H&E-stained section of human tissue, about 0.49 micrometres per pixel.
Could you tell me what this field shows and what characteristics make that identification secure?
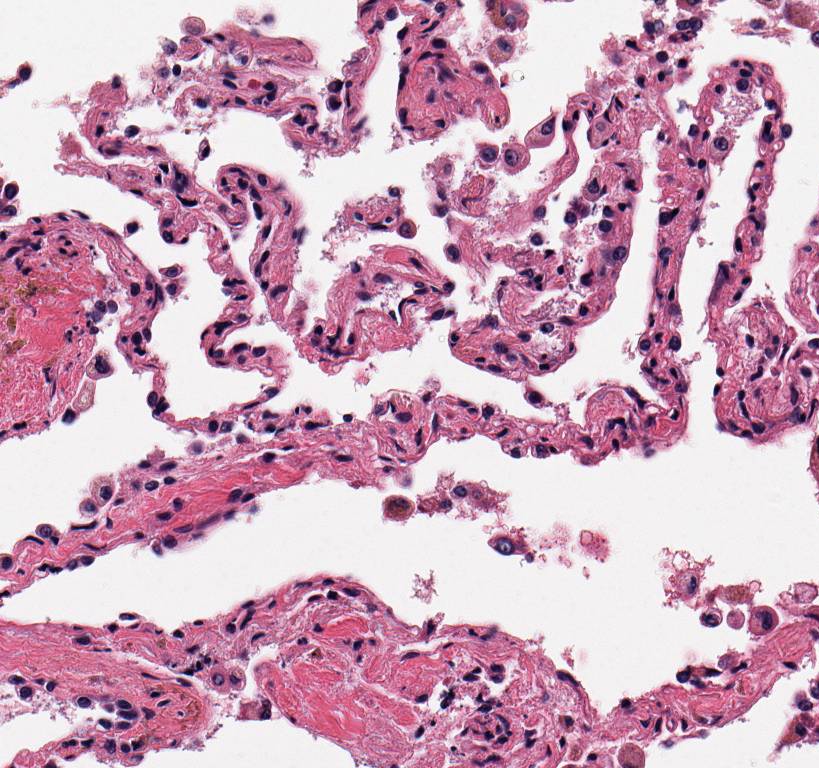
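It's alveolus: thin, folded, branching septa run across the field, separating wide open spaces that are mostly clear white.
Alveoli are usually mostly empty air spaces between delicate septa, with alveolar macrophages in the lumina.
Here, rounded cells with ample cytoplasm, some holding brown granules, lie free in the spaces, especially lower centre and lower right. No glands anywhere, either.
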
